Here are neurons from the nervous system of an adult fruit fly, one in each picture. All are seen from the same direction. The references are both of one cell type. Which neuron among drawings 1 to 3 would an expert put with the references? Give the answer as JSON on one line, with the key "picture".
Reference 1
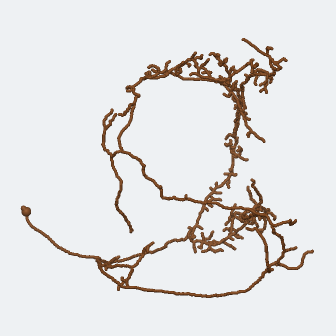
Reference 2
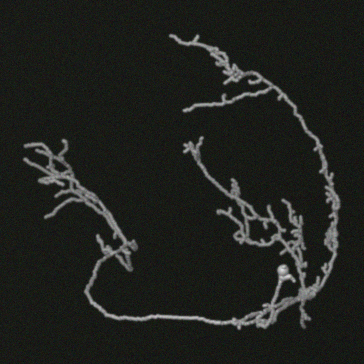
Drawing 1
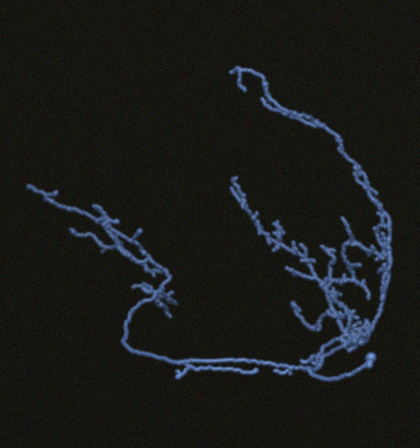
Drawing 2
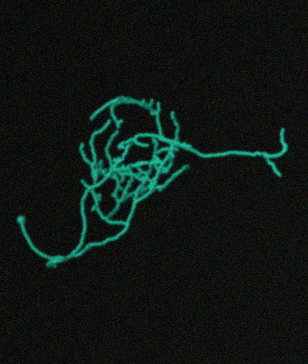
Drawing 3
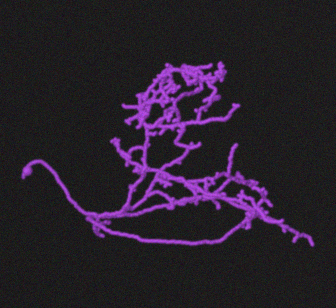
{"picture": 1}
